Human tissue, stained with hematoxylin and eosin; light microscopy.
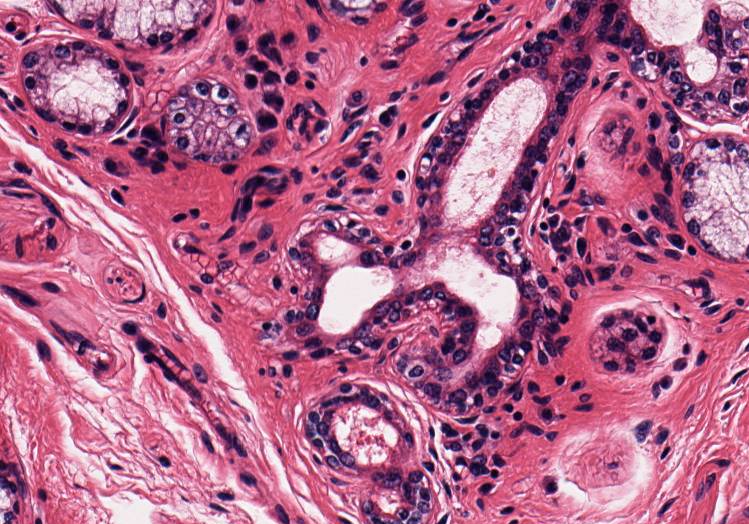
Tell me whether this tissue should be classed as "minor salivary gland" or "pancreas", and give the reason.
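This is minor salivary gland. Mucous acini with pale, bubbly cytoplasm at the upper left and upper right corners decide it.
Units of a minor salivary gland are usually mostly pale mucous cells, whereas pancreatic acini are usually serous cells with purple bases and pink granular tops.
The cells lining the central glands have dark, crowded nuclei, piled into more than one layer in places, and many small dark nuclei are scattered in the stroma immediately around those glands. In the lower left, wavy fibre bands with elongated nuclei run diagonally from upper left toward lower right.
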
